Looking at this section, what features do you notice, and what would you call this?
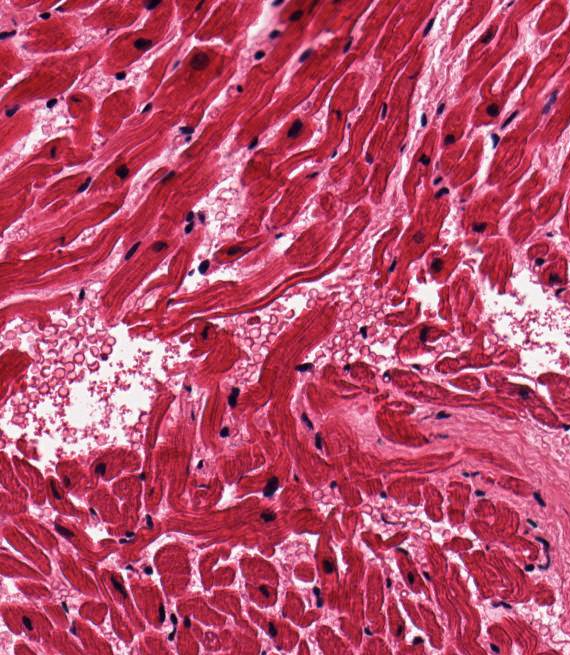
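The muscle fibres branch and join, with cytoplasm staining a deep eosinophilic red. Small dark elongated nuclei lie in the thin stroma between fibres. Red blood cells lie loose in the spaces between fibres across the middle of the field. Answer: left ventricle of the heart.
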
